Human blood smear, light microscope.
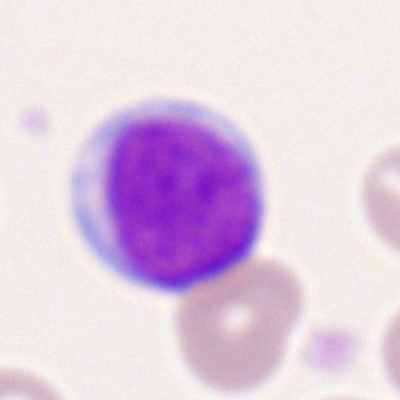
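Lymphocyte, the central cell of a stained blood smear. Nucleus: off-centre, pushed toward the right side of the cell. Cytoplasm: a narrow, pale blue crescent along the left side. Chromatin: finely textured and fairly evenly stained purple.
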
